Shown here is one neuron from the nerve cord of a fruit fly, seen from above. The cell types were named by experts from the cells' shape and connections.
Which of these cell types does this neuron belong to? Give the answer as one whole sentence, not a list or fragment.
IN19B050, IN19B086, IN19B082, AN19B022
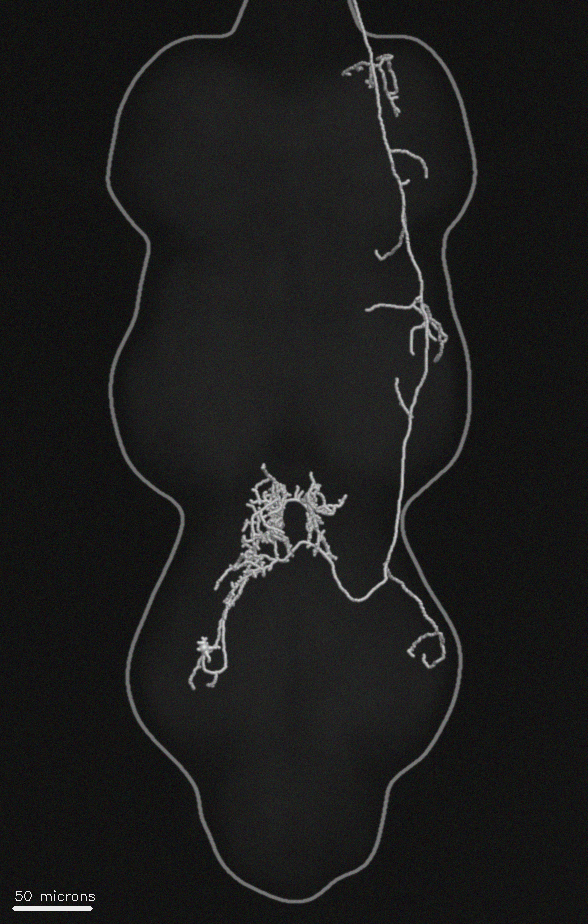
The cell type this neuron represents is AN19B022.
